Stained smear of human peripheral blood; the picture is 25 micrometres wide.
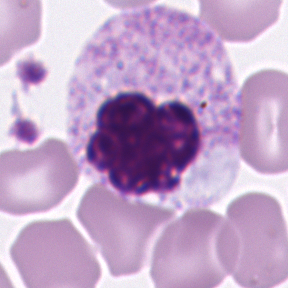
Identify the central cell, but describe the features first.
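The cell has a roughly round outline with a smooth edge. Its nucleus occupies the lower half, leaving a wide band of cytoplasm above. The cytoplasm is abundant and covers more area than the nucleus, with fine purple granules scattered throughout. The cell is a segmented neutrophil.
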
